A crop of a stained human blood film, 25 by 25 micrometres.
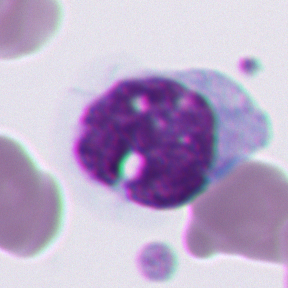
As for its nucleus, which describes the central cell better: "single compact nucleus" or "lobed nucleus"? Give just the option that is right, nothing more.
Single compact nucleus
